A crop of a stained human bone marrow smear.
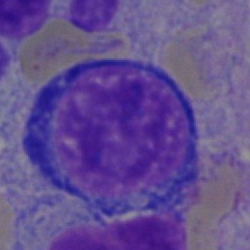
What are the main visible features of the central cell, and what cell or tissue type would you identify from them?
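Let's begin with the outline, which is round. Now notice how the nucleus fills most of the cell, so only a narrow rim of cytoplasm remains, and that rim is deep blue. Look closely at the chromatin: it is clumped into patches, with paler gaps between them. The cell is a proerythroblast.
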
